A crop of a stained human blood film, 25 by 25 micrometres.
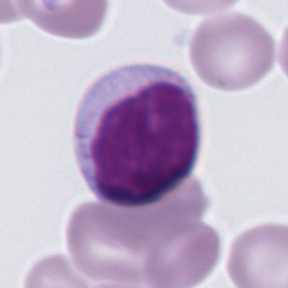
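Large granular lymphocyte, about 12 micrometres across, in the centre of the smear. Its oval nucleus sits off-centre toward the lower right and fills about 70% of the cell's area. The chromatin is dense, dark purple and coarsely clumped. Pale blue cytoplasm forms a crescent along the upper-left side.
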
